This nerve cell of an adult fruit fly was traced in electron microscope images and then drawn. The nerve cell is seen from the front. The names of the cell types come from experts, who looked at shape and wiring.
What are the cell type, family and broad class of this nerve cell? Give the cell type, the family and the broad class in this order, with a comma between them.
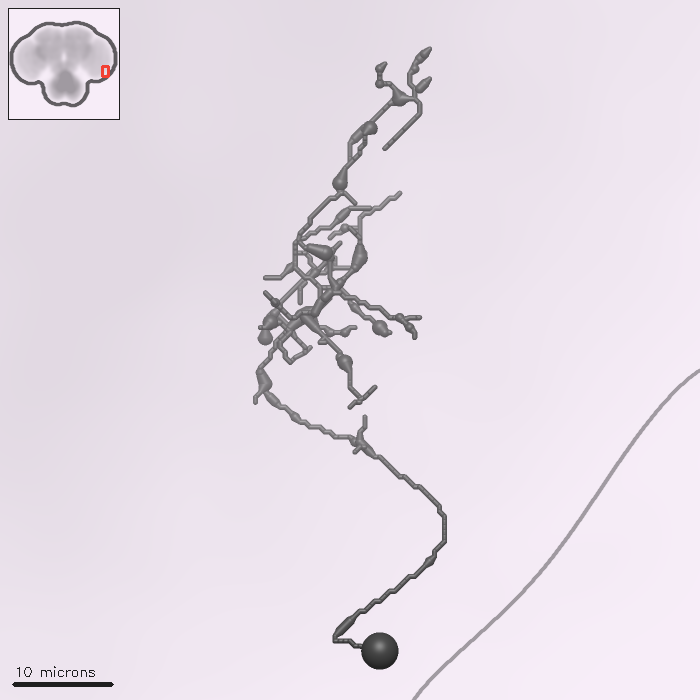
Cm1, Cm, optic-lobe intrinsic neuron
